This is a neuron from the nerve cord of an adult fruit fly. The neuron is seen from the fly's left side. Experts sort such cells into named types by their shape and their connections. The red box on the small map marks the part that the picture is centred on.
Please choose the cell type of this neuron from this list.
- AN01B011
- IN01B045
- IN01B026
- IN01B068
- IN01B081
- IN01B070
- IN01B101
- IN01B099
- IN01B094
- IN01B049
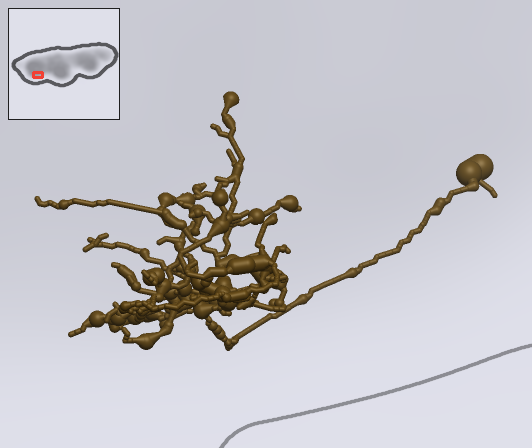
IN01B099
